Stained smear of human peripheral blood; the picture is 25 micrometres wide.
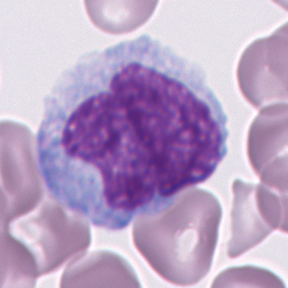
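Monocyte, the central cell. Its outline seems roughly round, though the edge is finely ragged and fuzzy. There's a deep notch on the lower left side of the nucleus, and I can't find a distinct nucleolus. The cytoplasm looks finely dusty, without coarse granules.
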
